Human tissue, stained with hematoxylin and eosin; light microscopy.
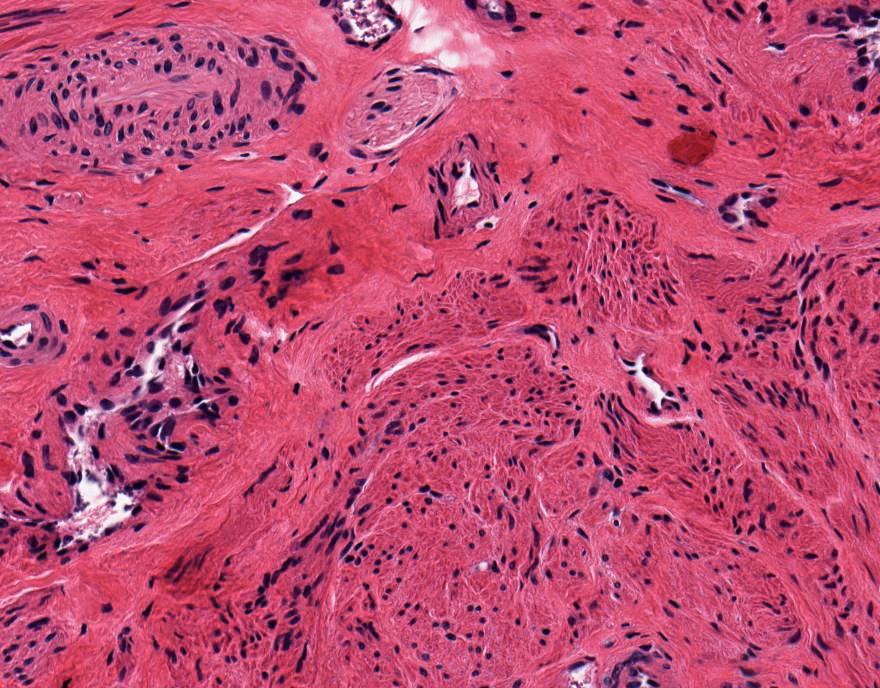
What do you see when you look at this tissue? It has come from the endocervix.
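The spindle cells have elongated, dark-staining nuclei. Between the nuclei, the tissue is strongly and evenly eosinophilic. In the upper left, oval bundles are outlined by a thin rim that sets them apart from the surrounding tissue. Small vessels with narrow, slit-like lumens are scattered throughout the field.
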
